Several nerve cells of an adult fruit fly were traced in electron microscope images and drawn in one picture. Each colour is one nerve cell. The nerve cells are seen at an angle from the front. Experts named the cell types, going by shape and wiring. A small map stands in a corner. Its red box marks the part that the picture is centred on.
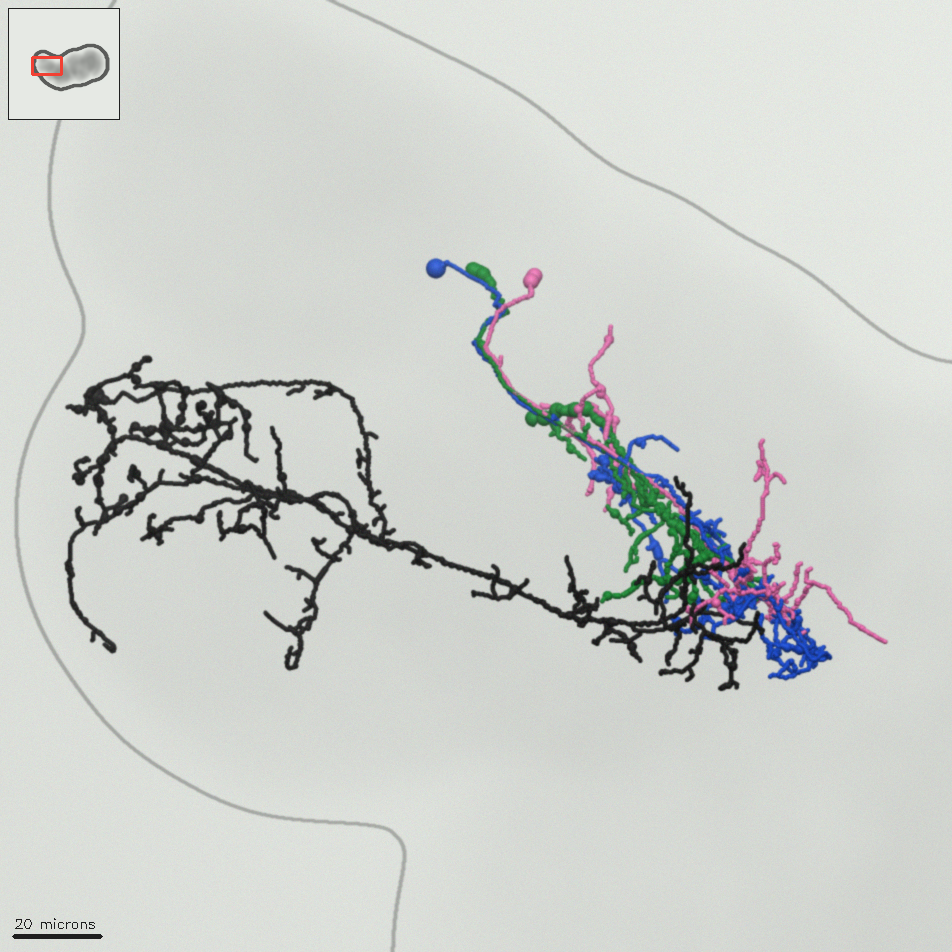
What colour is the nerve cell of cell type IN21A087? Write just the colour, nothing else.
green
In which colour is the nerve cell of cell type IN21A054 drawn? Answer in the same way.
black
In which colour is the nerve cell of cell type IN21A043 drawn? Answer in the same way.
pink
